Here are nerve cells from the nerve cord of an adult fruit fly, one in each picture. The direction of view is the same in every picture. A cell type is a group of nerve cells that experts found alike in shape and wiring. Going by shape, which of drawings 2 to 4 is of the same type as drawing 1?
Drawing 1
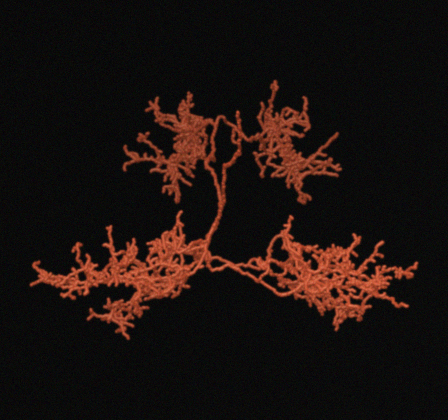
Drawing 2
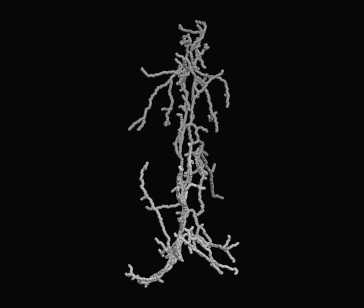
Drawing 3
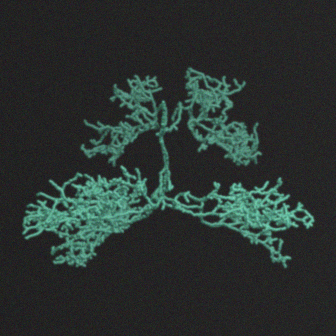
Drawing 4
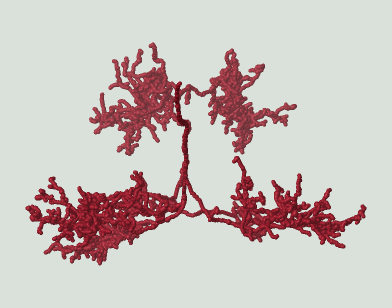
4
